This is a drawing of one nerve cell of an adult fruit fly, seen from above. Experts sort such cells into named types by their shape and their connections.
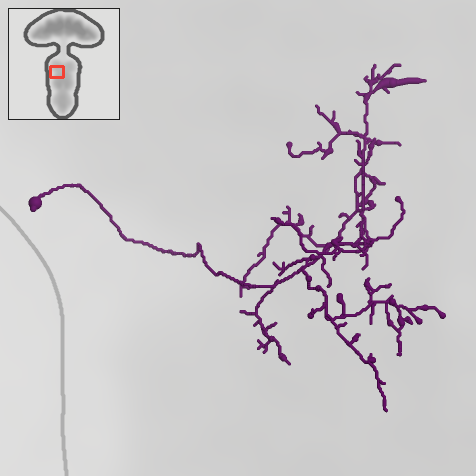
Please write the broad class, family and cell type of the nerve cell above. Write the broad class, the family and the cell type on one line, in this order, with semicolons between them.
nerve-cord intrinsic neuron; hemilineage 03B; IN03B092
